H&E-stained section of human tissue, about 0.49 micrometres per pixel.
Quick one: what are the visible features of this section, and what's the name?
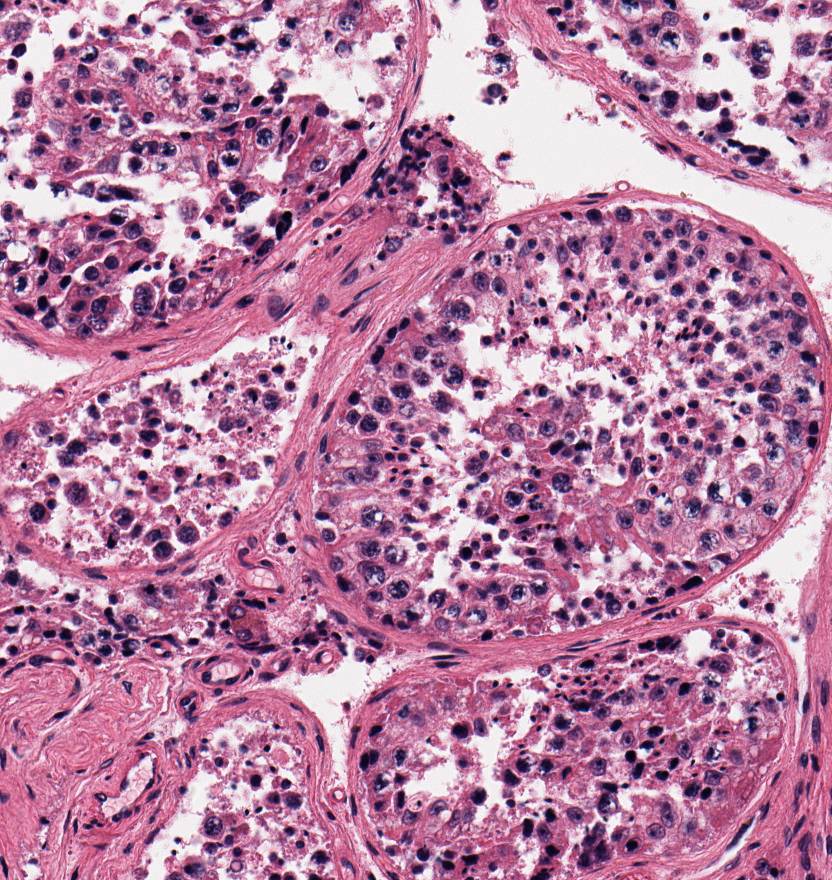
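Here several rounded tubular units are cut across, largest at centre and right. Many rounded cells fill them, with large round nuclei and coarse dark chromatin. Between them is scant pink fibrous stroma with spindle nuclei. No fat cells appear. This is testis.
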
